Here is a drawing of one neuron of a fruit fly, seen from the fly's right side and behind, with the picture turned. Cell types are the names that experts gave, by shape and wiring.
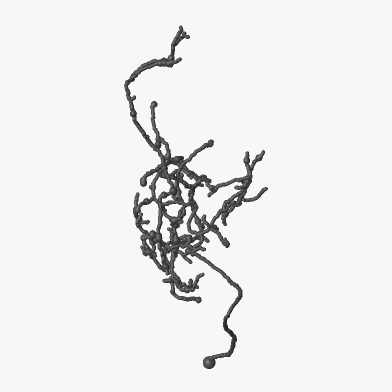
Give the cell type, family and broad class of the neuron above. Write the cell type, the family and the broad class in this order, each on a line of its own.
LHPV4a10
hemilineage LHp1
central-brain intrinsic neuron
